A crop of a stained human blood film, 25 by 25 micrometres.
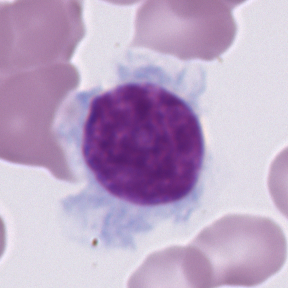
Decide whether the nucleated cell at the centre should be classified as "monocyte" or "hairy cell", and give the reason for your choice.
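This is a hairy cell, not a monocyte. Outline first: irregular and ragged rather than smooth. Chromatin next: deep purple, with a mottled, moderately condensed texture. Then the cytoplasm: pale greyish-blue, forming a moderate rim around the nucleus, wider on the left and lower sides than on the right.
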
